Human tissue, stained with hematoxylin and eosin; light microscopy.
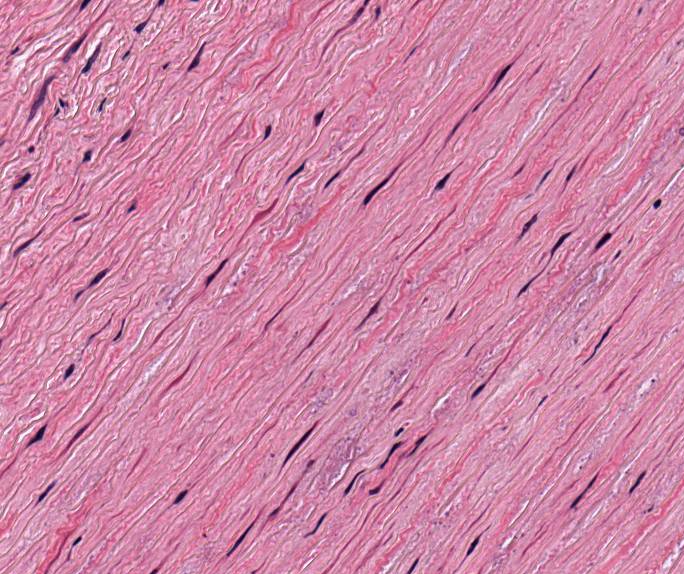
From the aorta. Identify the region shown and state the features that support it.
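Answer: tunica media. Densely packed parallel pink fibres fill the field, running diagonally from lower left to upper right on a gently wavy, crimped course. Dark, thin, elongated nuclei lie between the fibres along their length.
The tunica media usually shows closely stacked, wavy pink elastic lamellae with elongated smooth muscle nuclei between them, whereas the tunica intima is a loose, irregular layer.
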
